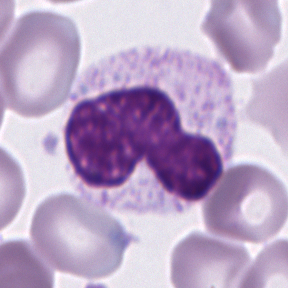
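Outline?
Roughly round.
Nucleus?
Two broad lobes, divided by a notch on the lower side; no nucleoli visible.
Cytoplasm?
Filled with fine pinkish-violet granules.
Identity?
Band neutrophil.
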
